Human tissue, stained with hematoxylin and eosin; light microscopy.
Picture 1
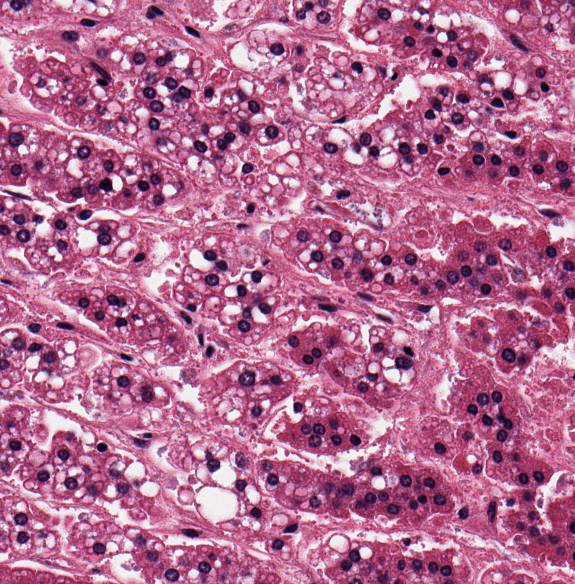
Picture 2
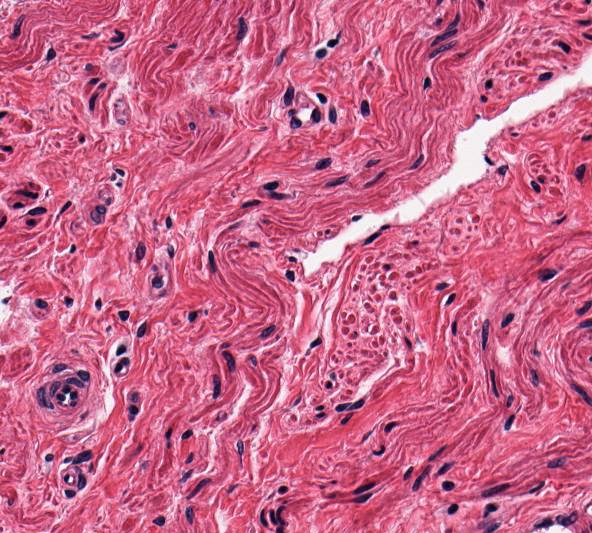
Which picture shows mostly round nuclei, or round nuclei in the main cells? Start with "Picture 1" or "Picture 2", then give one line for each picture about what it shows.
Picture 1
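In picture 1: The nuclei of the cord cells are round, dark and mostly centrally placed in the cell.
In picture 2: Scattered dark, elongated nuclei lie along the fibres.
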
